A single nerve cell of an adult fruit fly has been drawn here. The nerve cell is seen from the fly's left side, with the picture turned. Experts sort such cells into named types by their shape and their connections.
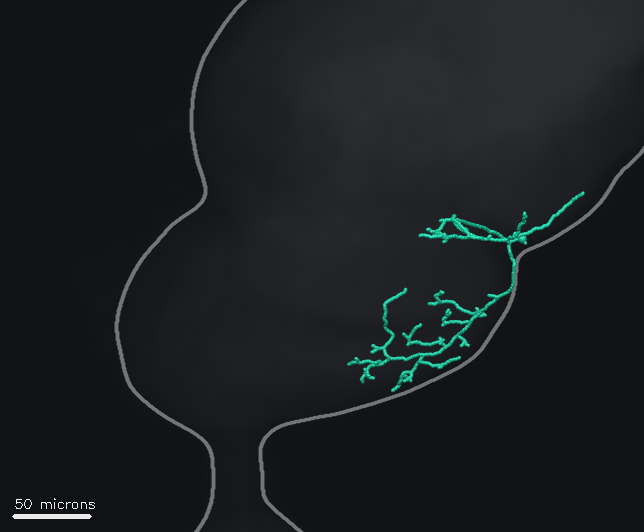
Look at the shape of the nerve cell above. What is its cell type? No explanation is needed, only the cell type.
MeVP14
